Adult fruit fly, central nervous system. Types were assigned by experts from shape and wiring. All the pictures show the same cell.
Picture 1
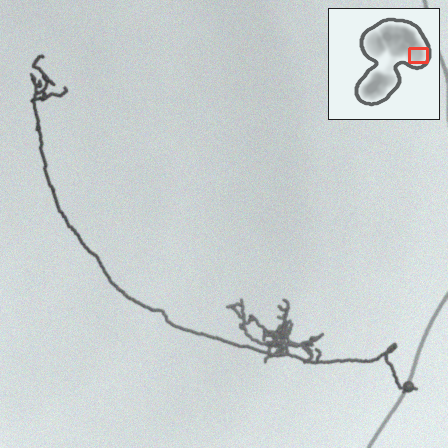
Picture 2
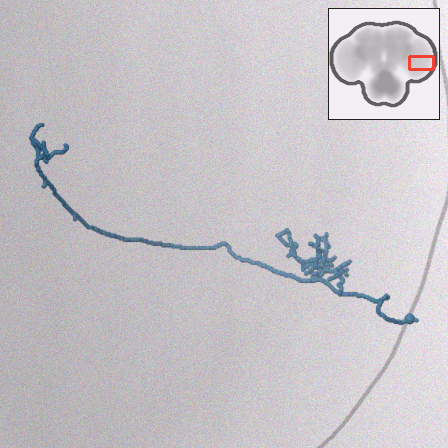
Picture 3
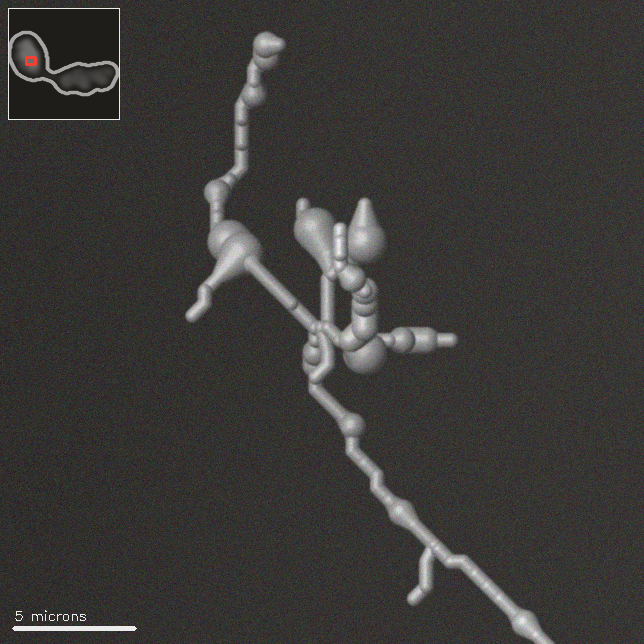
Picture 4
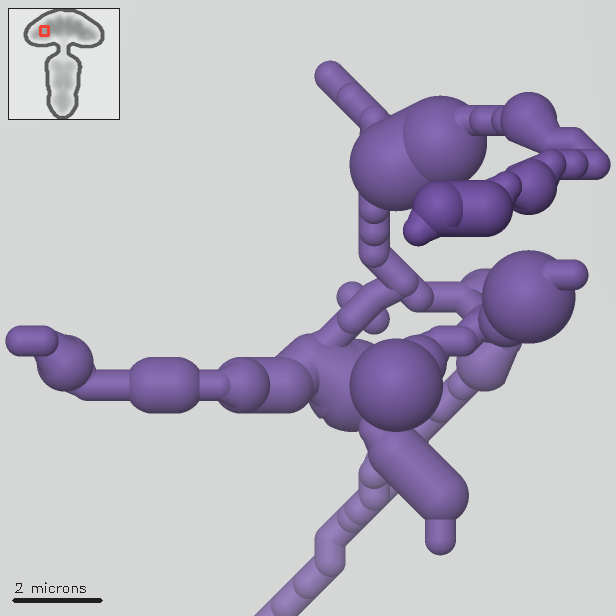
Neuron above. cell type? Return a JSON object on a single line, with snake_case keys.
{"cell_type": "Tm5b"}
